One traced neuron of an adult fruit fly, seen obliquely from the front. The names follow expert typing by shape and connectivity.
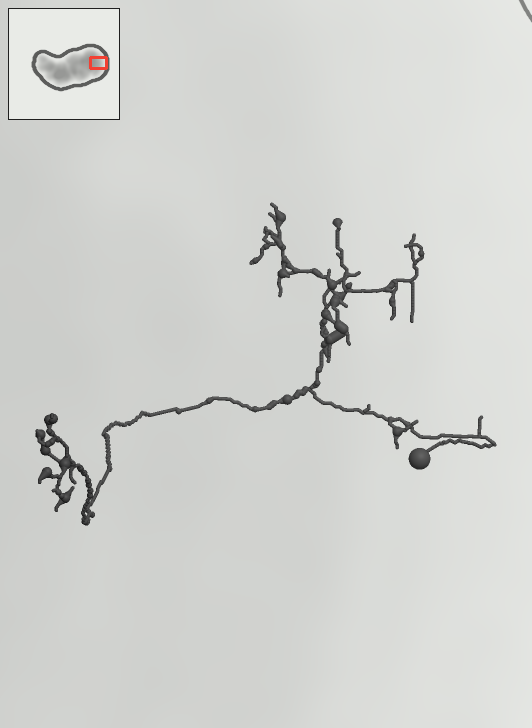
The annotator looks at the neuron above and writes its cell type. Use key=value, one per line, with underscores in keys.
cell_type=Tm29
